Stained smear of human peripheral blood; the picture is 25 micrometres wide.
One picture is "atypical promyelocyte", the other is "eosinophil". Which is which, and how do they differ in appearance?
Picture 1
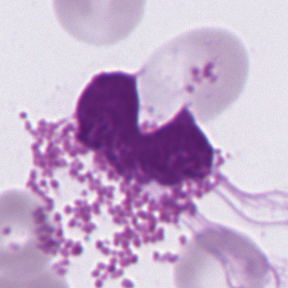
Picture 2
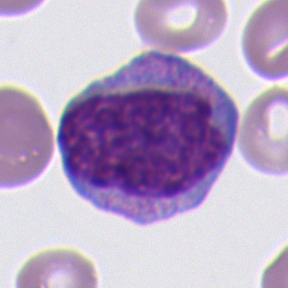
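My reading: picture 1 shows the eosinophil, picture 2 the atypical promyelocyte. What strikes me first is the outline, because the eosinophil has no sharp intact outline and its granules spread loosely beyond the nucleus into the background, whereas the atypical promyelocyte has an angular outline of several straight-edged facets rather than a smooth curve. In the eosinophil I can't make out a distinct body of cytoplasm, only granules lying against the pale background; the atypical promyelocyte has fine pinkish-purple granules scattered through its cytoplasm.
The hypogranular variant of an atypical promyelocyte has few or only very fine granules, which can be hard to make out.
The atypical promyelocyte's nucleus is about 15 by 10 micrometres, with dense, clumped chromatin and small pale gaps between darker strands. Neither cell shows a nucleolus. The red cells sit differently as well: one presses against the upper right of the eosinophil's nucleus with a small cluster of granules lying on it, while red cells lie close around the atypical promyelocyte without overlapping it.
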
